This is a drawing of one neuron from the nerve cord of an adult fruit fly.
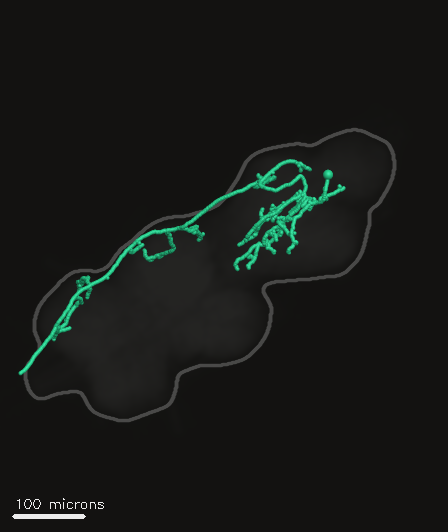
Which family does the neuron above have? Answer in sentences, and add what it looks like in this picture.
Its family is hemilineage 19B. This is an ascending neuron. By the scale bar it is about 450 microns wide in this view. In this view it is wider than it is tall.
